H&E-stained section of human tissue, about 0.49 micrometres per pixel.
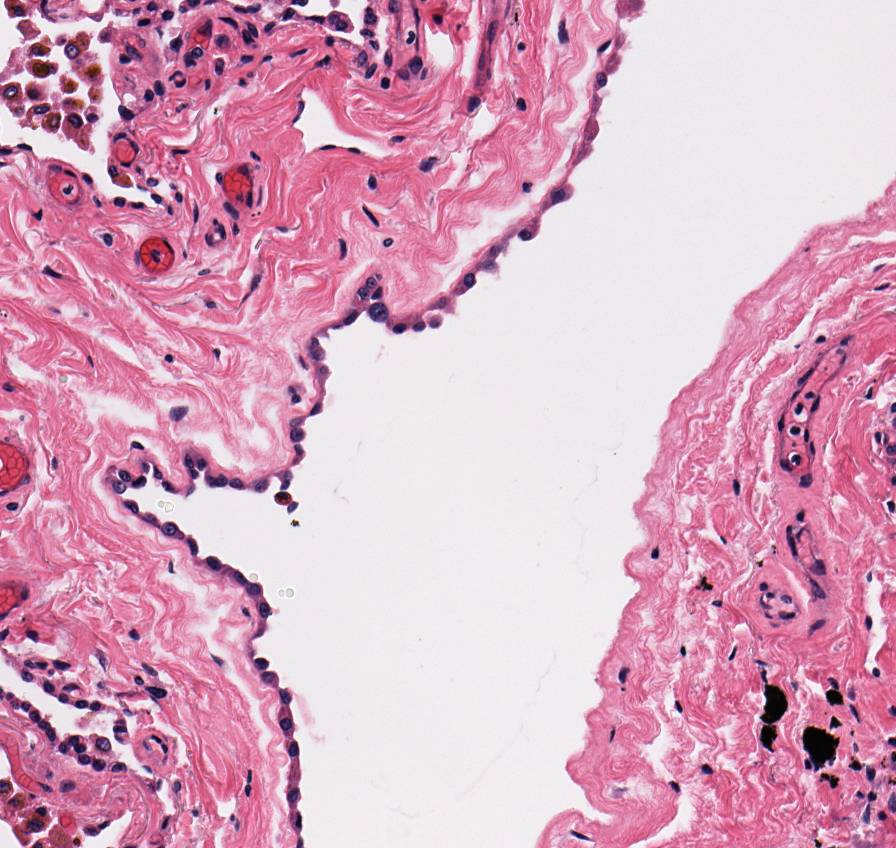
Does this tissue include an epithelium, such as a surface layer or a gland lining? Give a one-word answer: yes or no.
Yes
